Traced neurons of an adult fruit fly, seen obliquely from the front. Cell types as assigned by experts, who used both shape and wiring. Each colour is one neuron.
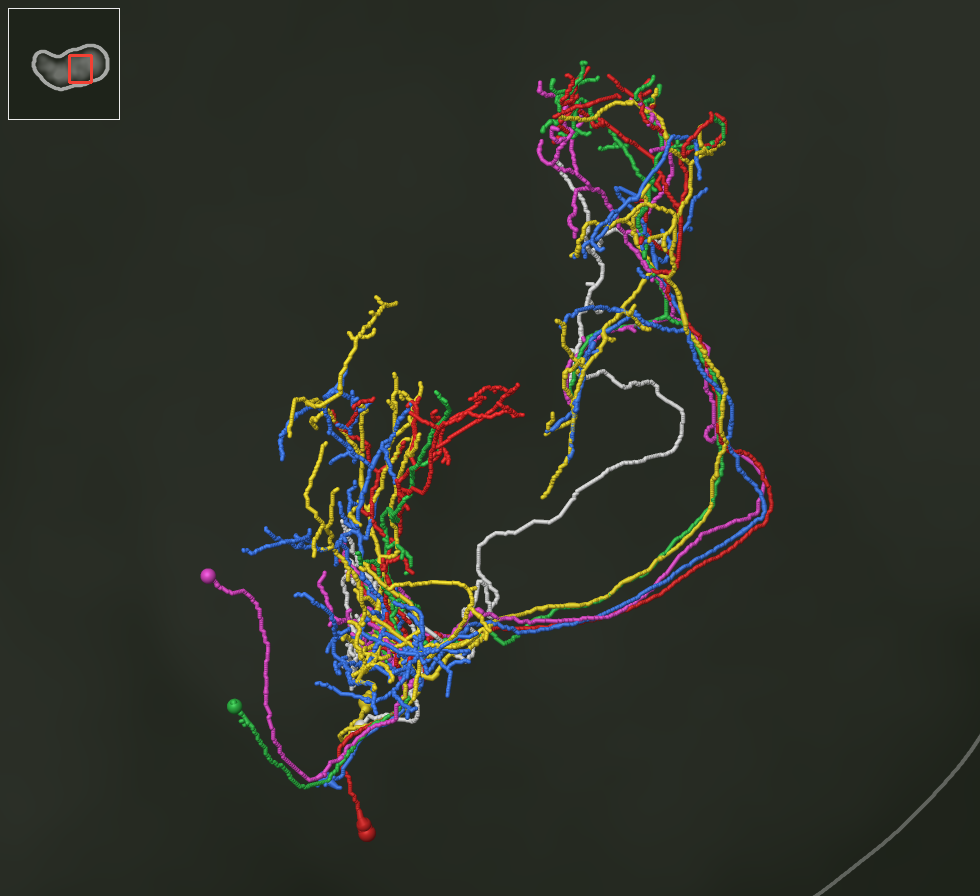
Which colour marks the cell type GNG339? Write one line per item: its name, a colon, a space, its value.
colour: green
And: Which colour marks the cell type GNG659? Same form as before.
colour: yellow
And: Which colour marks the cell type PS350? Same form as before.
colour: blue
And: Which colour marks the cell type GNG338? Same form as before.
colour: red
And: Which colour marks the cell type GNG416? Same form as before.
colour: white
